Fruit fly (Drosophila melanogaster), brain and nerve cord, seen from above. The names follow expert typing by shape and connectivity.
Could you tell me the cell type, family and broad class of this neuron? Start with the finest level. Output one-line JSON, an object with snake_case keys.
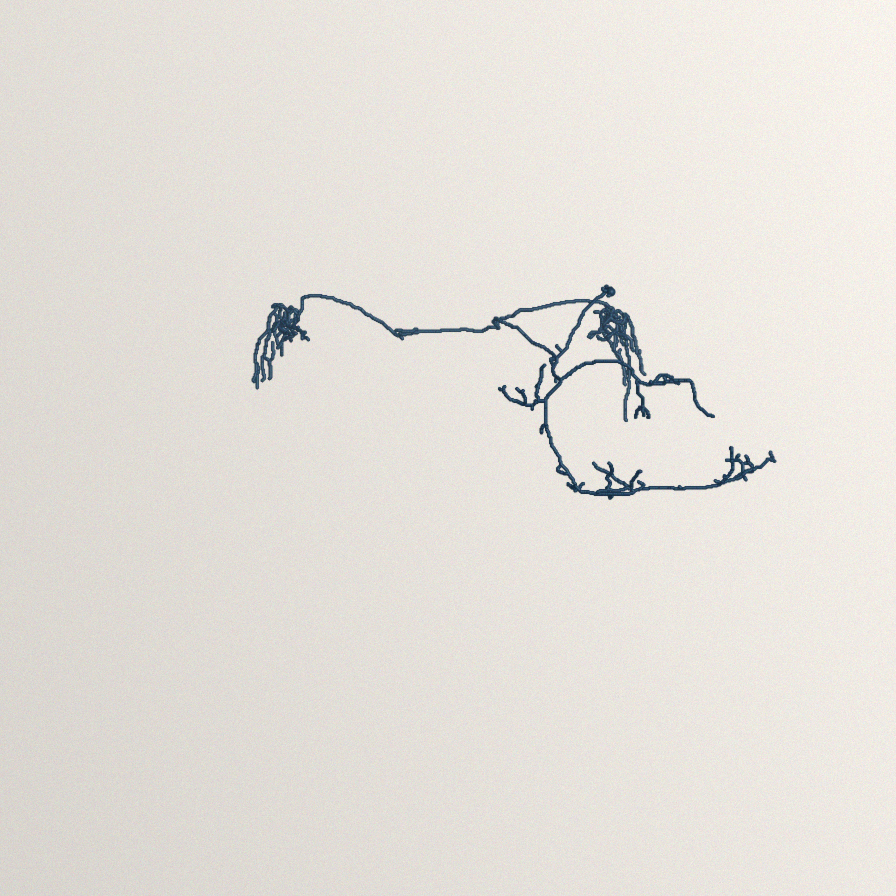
{"cell_type": "PAM11", "family": "class DAN", "broad_class": "central-brain intrinsic neuron"}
